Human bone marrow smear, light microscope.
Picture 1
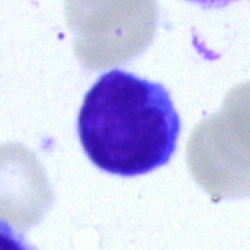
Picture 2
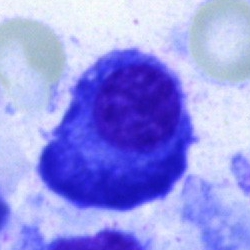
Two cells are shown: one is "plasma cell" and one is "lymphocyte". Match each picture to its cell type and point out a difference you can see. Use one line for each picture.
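The cell in picture 1 is a lymphocyte. The nucleus fills most of the cell.
The cell in picture 2 is a plasma cell. The cytoplasm is abundant and stains a deep blue.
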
